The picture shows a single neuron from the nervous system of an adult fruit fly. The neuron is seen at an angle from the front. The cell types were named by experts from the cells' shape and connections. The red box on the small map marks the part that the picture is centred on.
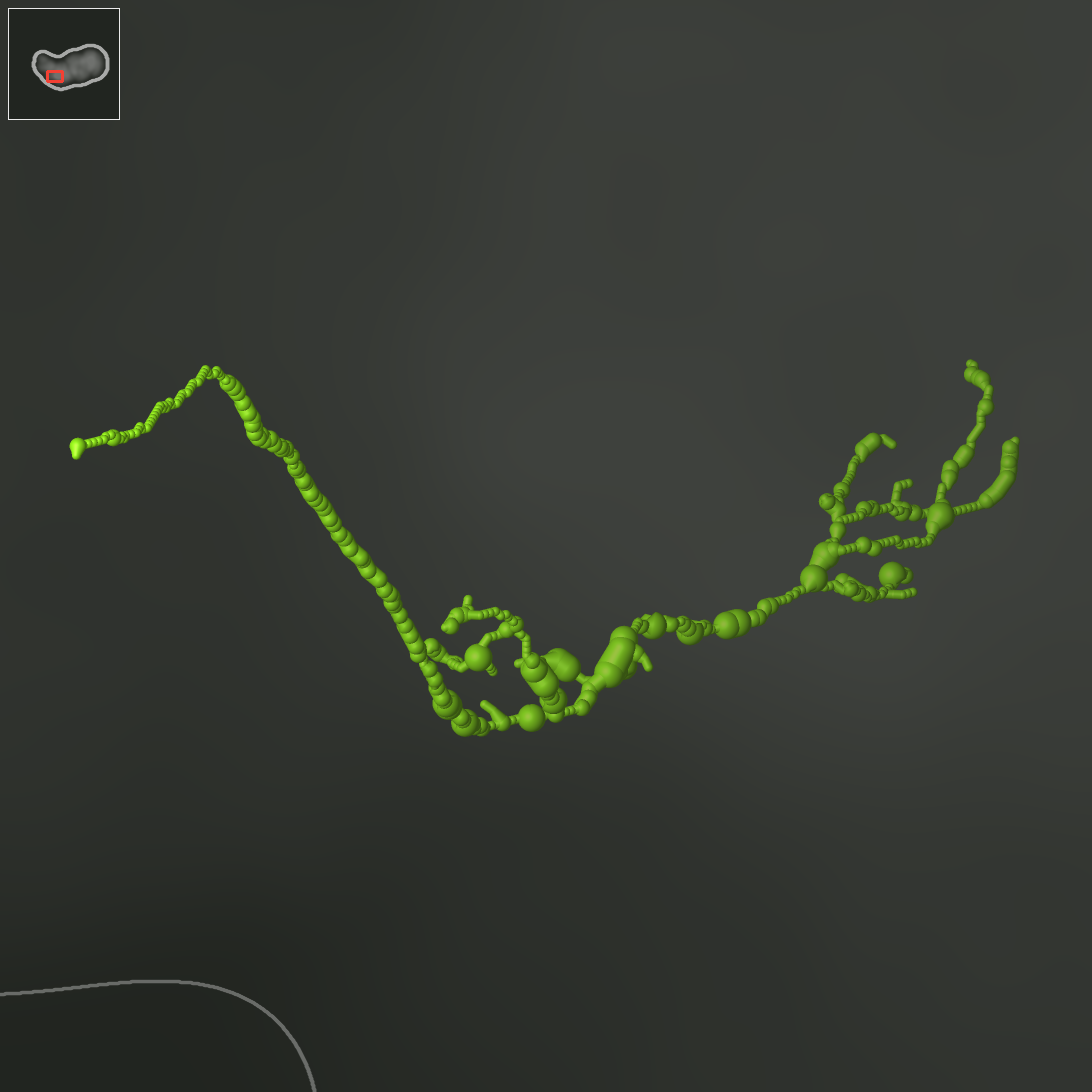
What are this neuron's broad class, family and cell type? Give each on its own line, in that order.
sensory neuron entering the nerve cord
class gustatory
WG3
